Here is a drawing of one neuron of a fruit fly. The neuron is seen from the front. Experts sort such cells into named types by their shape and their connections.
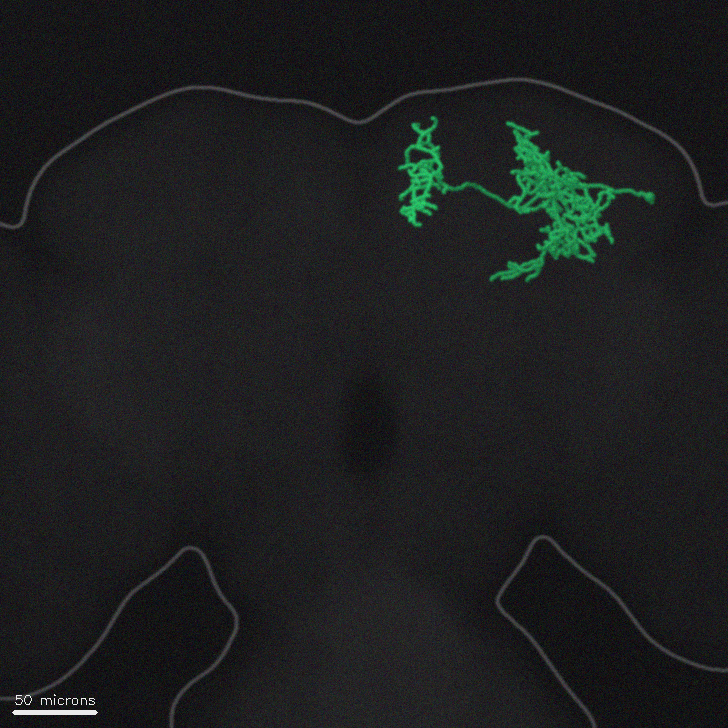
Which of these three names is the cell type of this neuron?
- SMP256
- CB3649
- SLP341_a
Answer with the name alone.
SMP256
